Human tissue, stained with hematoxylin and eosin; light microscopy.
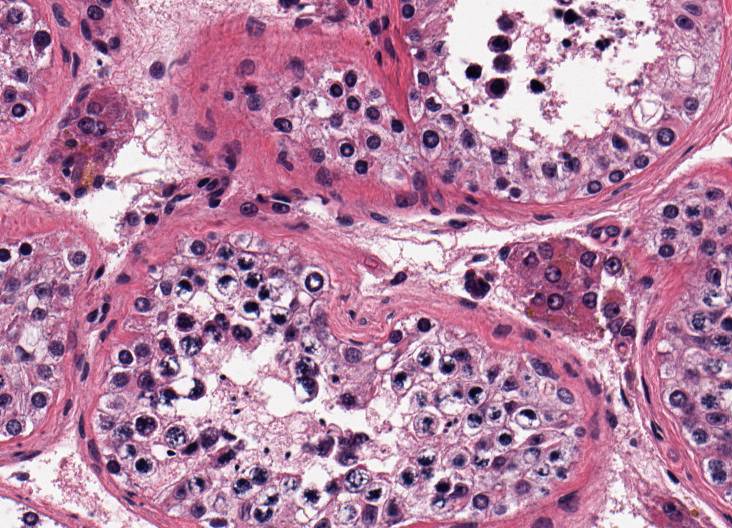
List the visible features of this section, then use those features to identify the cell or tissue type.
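Rounded tubules in cross-section fill the field, the largest across the lower centre, separated by narrow interstitial strips. Their lining is several layers of rounded cells with round nuclei, many with pale, clear cytoplasm. Polygonal Leydig cells with granular eosinophilic cytoplasm cluster in the interstitium at upper left and right of centre. This is testis.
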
